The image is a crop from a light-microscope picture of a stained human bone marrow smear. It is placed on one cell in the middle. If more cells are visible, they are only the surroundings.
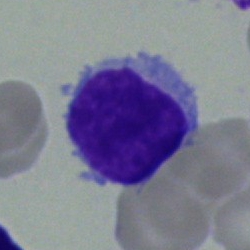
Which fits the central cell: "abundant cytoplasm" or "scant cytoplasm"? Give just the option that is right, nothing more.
Scant cytoplasm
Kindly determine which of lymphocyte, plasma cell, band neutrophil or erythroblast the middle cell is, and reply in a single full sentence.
In the central position of this crop, the cell is a lymphocyte.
